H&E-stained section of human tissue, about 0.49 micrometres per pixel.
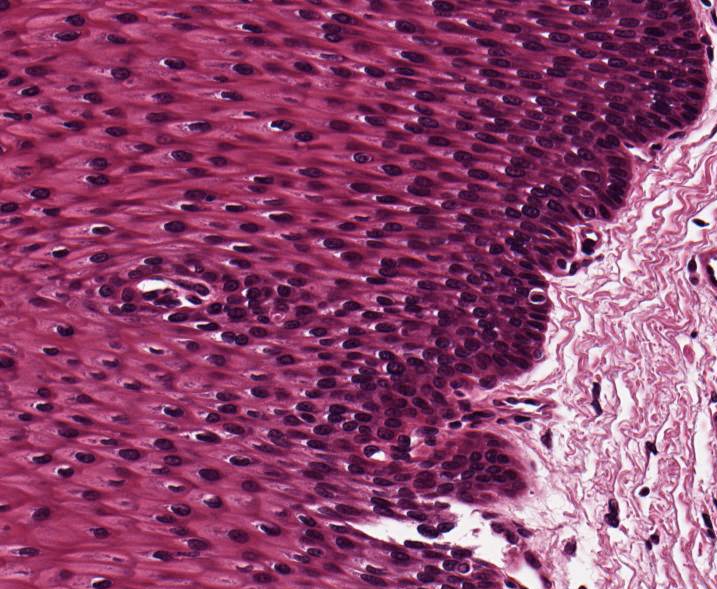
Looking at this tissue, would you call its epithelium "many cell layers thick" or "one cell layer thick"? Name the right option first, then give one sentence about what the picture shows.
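Many cell layers thick. Stratified squamous epithelium fills the left and centre of the field, with connective tissue along the right edge.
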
